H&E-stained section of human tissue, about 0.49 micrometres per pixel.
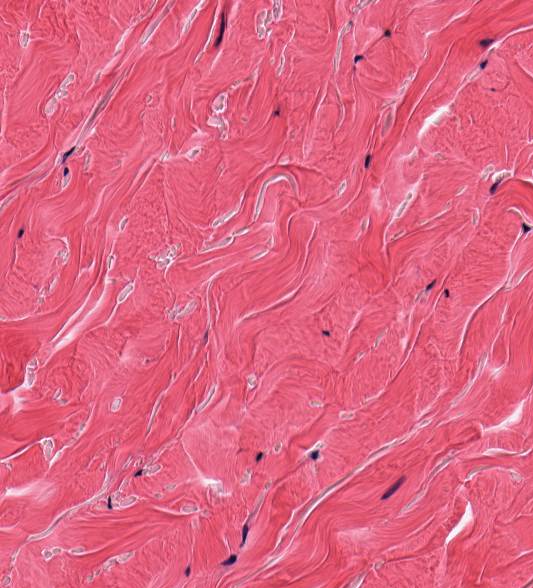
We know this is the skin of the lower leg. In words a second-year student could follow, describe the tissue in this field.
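What fills the whole field here is densely packed, deeply eosinophilic collagen in bundles. Most of them run diagonally, from lower left up to upper right. Nuclei are sparse, widely separated by collagen. The scattered ones are small, dark and slender spindle shapes, consistent with fibroblasts.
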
